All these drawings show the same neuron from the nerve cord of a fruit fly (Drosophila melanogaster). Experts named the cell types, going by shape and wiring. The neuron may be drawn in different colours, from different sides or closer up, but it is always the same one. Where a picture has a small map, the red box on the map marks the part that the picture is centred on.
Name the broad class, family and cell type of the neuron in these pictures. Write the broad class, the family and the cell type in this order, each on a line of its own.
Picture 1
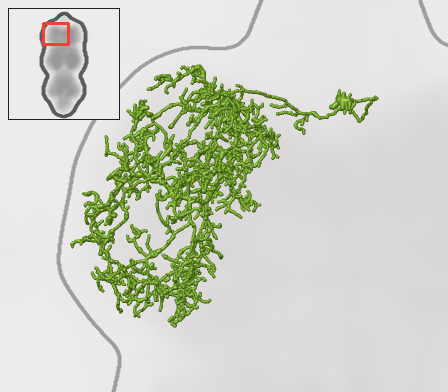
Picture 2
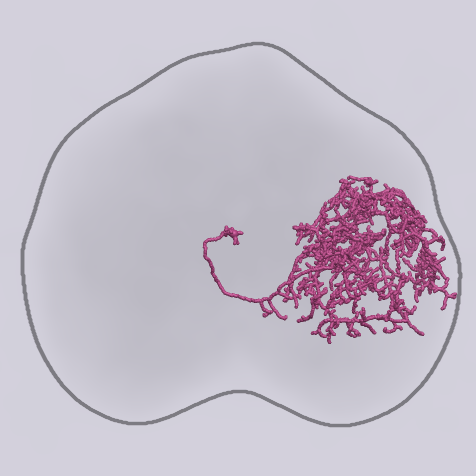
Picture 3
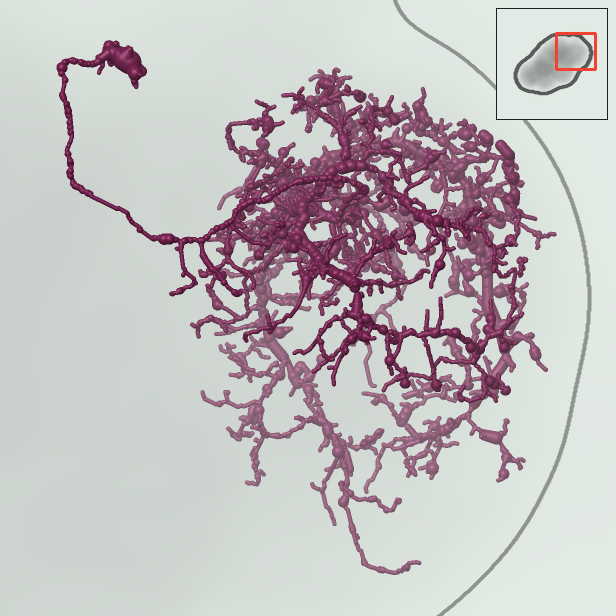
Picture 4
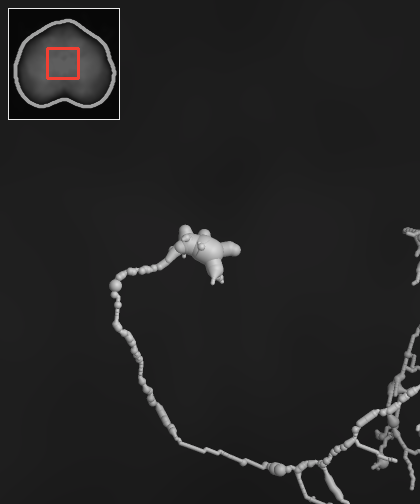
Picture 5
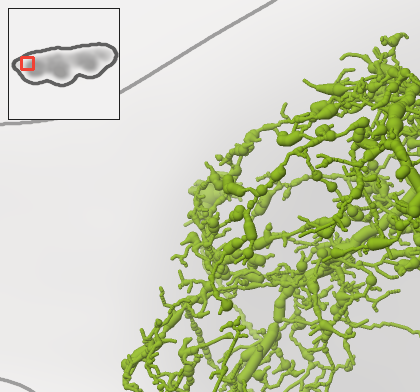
nerve-cord intrinsic neuron
hemilineage 01A
IN01A015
